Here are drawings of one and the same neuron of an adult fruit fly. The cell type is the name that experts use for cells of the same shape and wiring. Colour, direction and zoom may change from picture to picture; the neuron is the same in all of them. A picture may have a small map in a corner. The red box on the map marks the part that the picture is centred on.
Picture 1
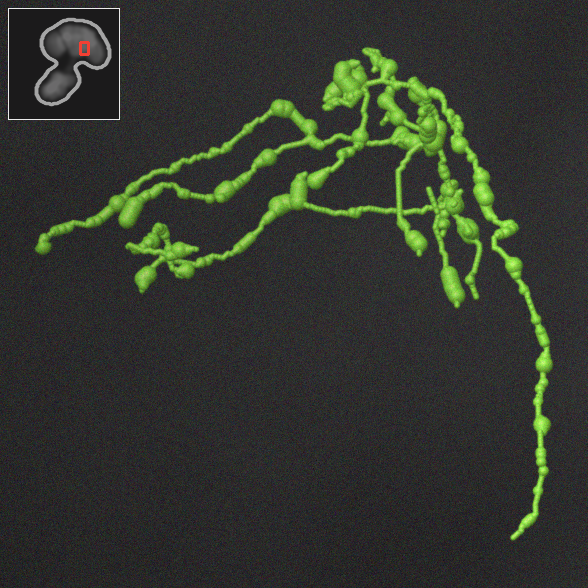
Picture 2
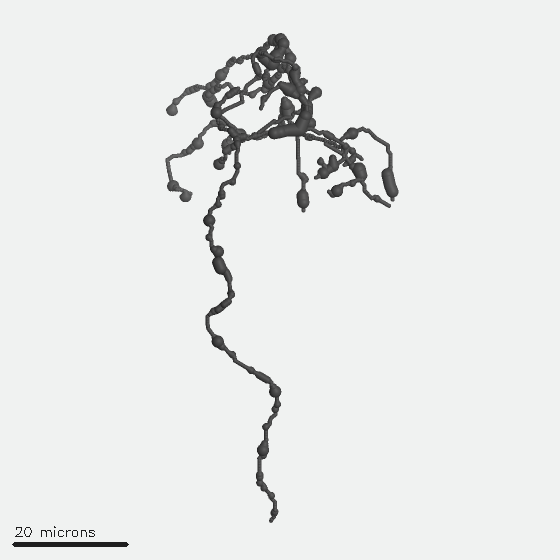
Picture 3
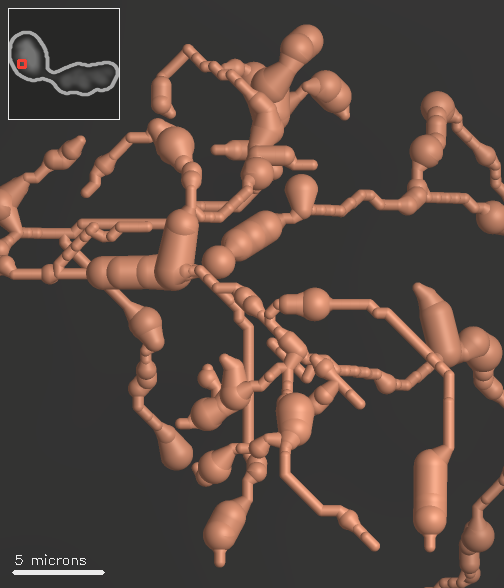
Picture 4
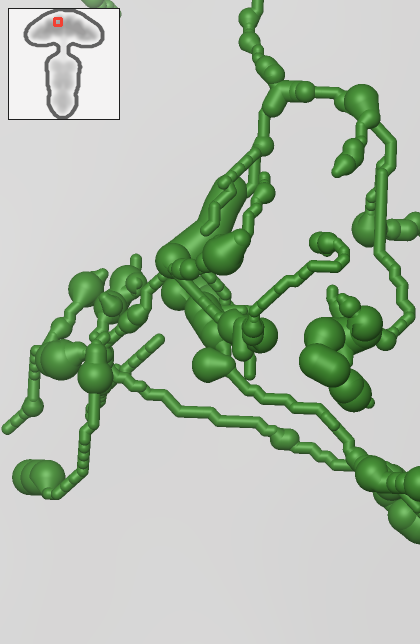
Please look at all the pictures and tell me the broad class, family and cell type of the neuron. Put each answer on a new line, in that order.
sensory neuron entering the brain
class gustatory
PhG14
